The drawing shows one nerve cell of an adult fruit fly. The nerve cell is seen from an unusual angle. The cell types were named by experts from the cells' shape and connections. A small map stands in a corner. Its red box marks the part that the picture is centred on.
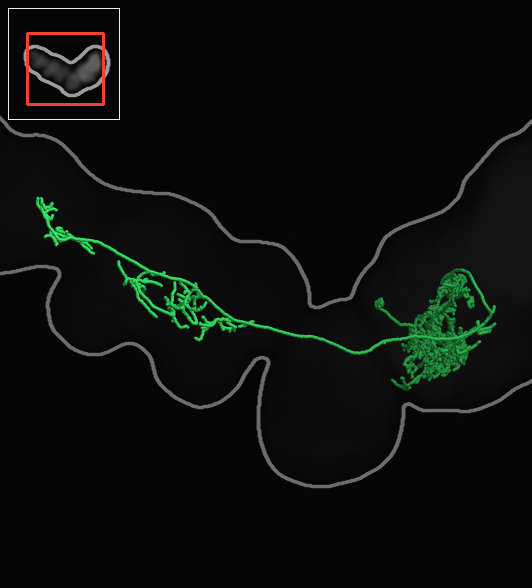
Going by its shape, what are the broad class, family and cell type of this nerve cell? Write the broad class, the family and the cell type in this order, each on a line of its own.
descending neuron
hemilineage VLPl&p2_posterior
DNp66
